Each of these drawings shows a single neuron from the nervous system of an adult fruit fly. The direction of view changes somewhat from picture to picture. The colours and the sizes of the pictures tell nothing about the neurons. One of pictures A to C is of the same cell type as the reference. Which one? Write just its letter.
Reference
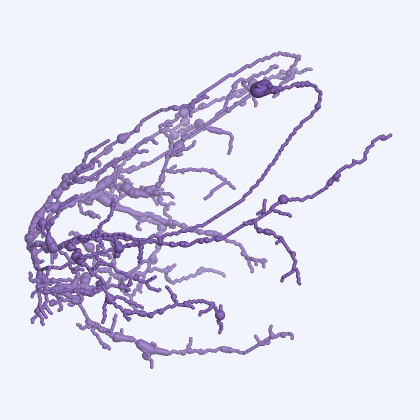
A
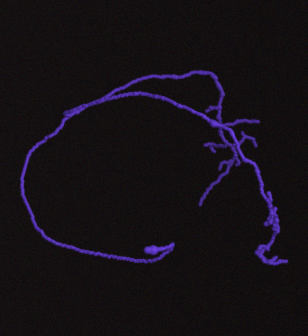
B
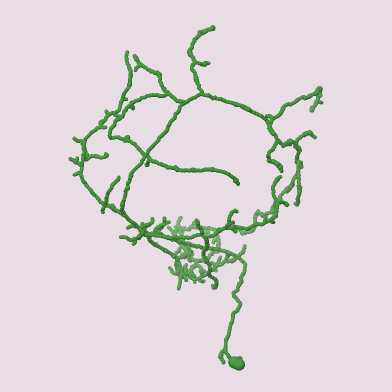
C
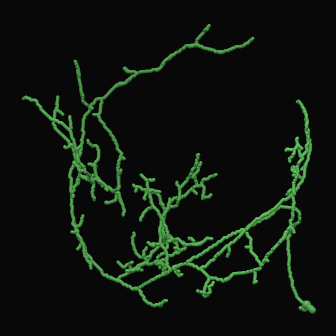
C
